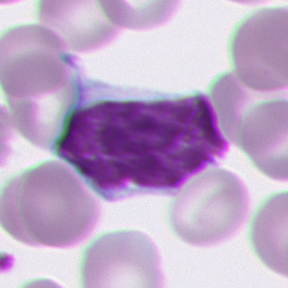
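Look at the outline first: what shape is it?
Angular and irregular, not round.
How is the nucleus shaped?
Long from side to side, with angular corners.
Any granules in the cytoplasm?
None, just a thin, tapering tail of cytoplasm at the upper left corner.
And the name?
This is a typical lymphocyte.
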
